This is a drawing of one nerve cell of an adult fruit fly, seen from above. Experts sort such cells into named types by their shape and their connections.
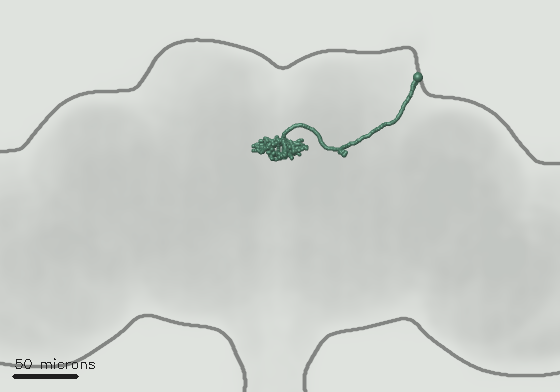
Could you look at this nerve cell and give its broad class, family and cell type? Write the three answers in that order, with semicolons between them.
central-brain intrinsic neuron; hemilineage EBa1; ER3w_c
